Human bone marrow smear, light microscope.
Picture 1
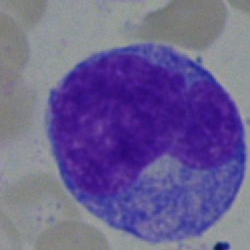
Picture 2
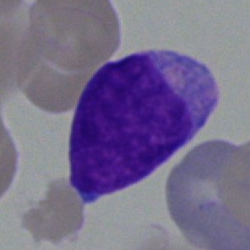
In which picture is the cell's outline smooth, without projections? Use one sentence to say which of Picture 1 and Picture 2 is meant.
The smooth outline belongs to the cell in picture 1.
